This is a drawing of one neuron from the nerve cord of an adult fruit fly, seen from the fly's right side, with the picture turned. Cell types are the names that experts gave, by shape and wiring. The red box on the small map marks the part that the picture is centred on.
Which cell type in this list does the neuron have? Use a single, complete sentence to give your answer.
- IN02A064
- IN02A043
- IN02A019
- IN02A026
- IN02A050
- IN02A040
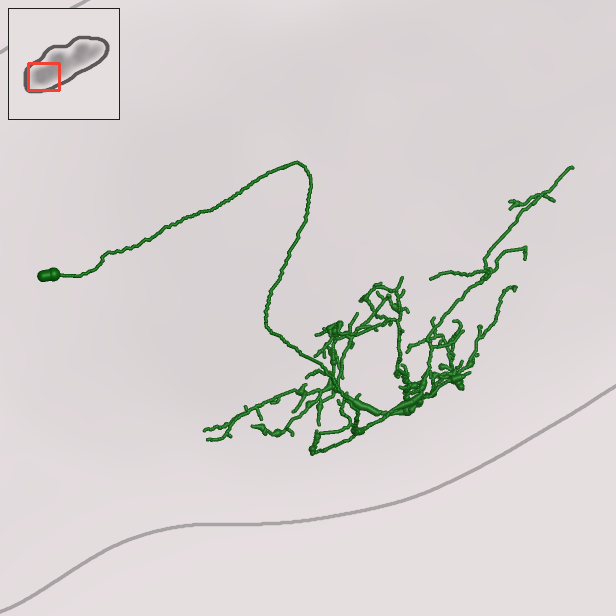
Included in the cell type IN02A050 is this neuron.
